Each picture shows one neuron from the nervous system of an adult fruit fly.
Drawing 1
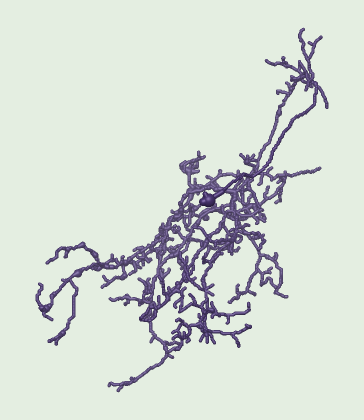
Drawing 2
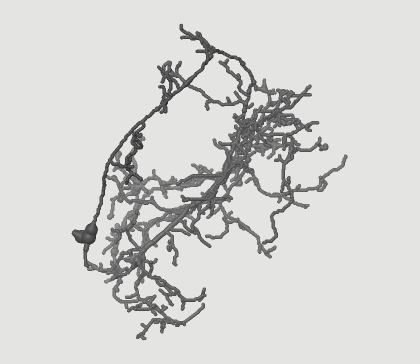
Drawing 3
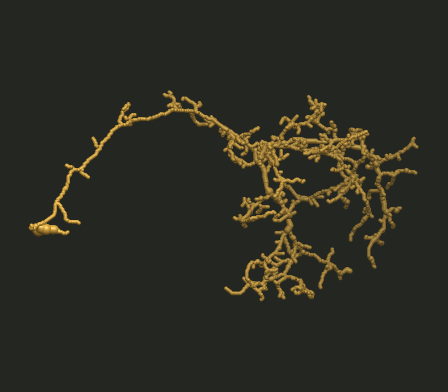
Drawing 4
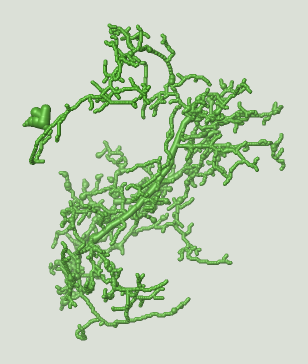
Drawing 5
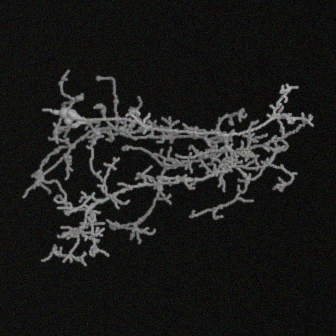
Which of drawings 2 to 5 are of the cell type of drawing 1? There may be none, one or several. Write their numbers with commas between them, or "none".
none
